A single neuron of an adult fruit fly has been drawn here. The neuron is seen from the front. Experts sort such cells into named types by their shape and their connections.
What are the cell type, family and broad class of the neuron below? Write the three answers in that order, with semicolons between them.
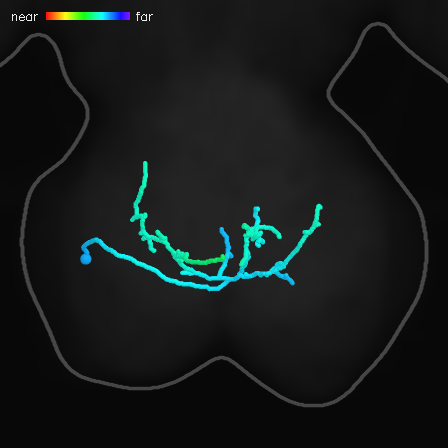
IN09B052_b; hemilineage 09B; nerve-cord intrinsic neuron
